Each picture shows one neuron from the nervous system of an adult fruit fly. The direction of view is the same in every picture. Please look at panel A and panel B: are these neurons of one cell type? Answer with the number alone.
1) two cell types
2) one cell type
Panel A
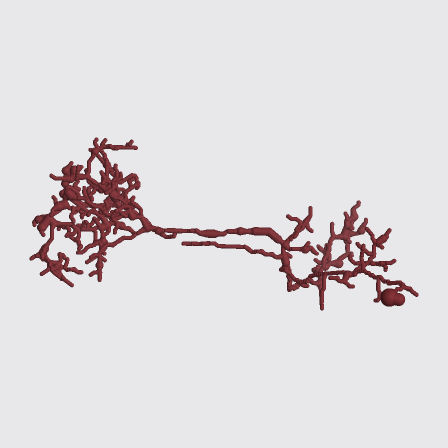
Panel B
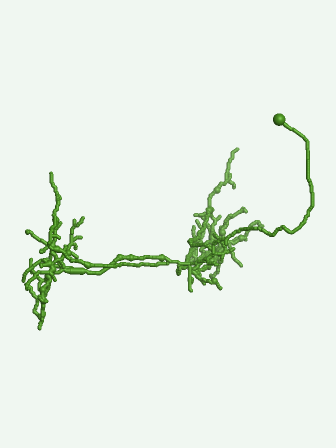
1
